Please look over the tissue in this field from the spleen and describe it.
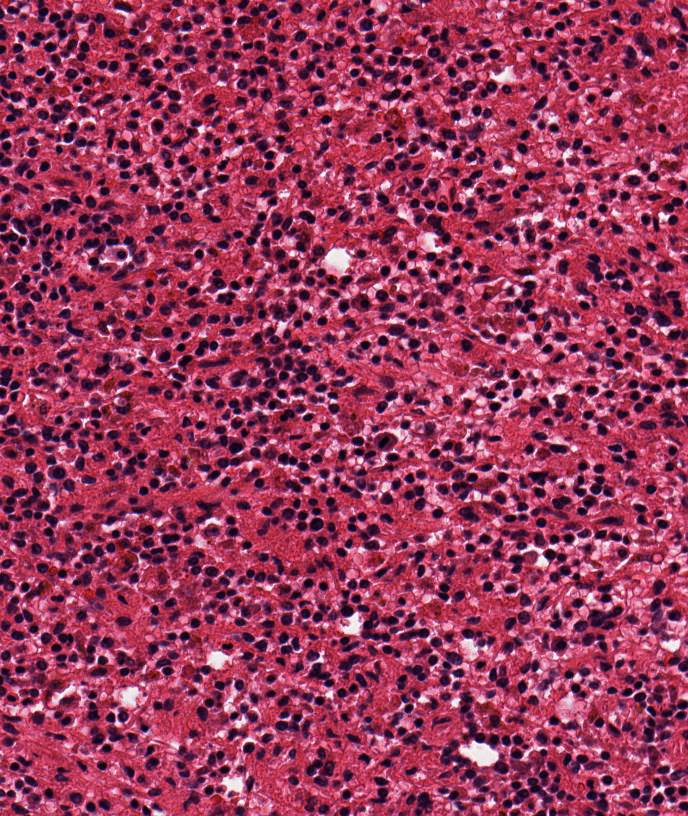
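Cells form a diffuse, uninterrupted sheet spanning the entire field, without lobules or nests. The majority of nuclei are small, round and darkly stained, fairly uniform from one cell to the next. A finely fibrillary pink background occupies the spaces between the cells. Neither large blood vessels nor fat cells appear in the field.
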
